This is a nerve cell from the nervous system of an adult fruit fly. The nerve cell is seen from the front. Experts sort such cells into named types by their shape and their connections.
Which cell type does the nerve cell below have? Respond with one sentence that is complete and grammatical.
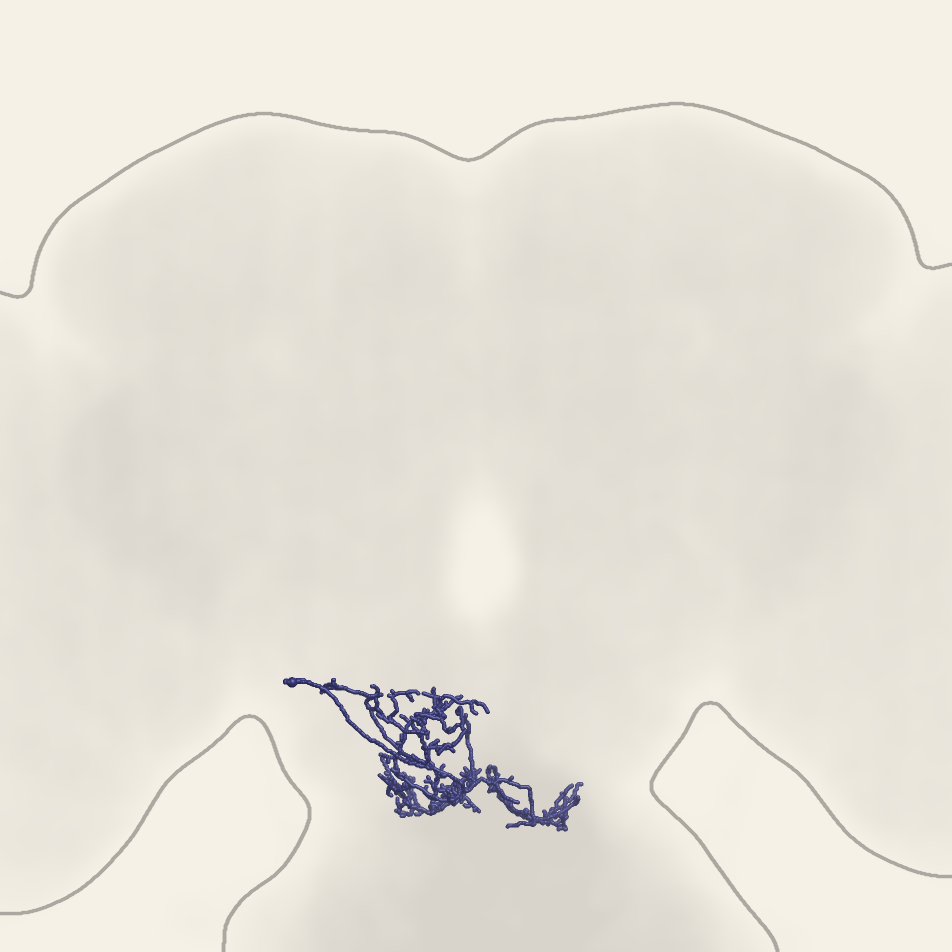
To this nerve cell applies the cell type name GNG188.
